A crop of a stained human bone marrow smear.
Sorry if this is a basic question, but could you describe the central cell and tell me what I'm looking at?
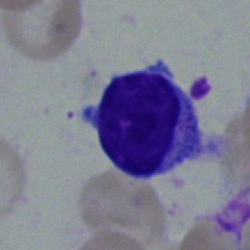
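Look at the cytoplasm first: there's very little of it, just a narrow blue rim that's widest on the right side. The nucleus takes a dense, fairly uniform dark purple stain. At the top and on the left, small blue blebs project from the cell edge. It's a lymphocyte.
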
